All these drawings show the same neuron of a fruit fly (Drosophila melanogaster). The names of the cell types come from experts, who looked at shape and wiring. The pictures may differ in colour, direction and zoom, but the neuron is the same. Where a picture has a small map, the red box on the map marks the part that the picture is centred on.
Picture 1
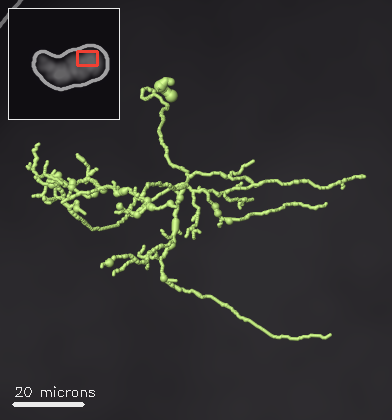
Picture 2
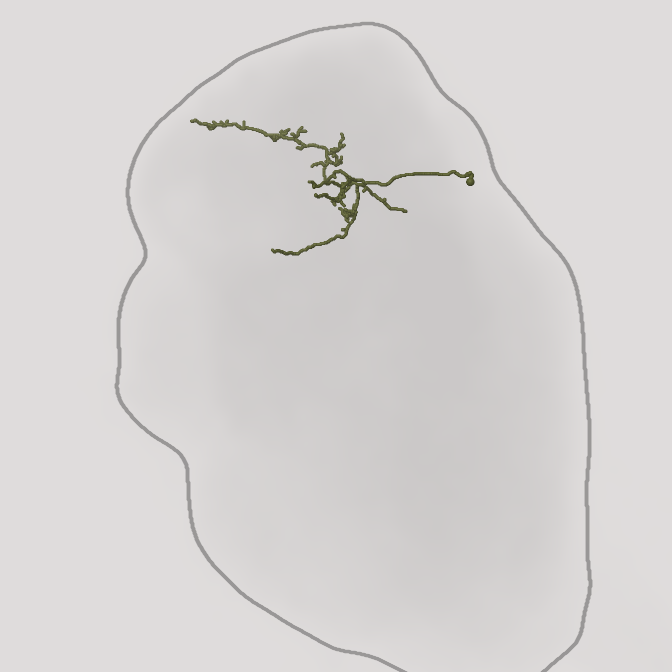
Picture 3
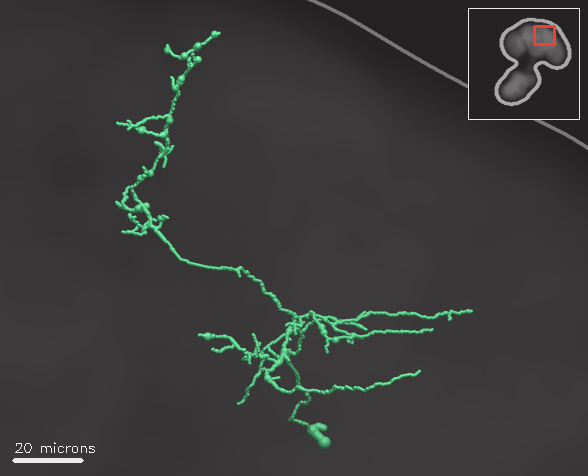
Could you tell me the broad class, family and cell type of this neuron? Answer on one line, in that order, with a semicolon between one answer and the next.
central-brain intrinsic neuron; hemilineage CLp2; SMP267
